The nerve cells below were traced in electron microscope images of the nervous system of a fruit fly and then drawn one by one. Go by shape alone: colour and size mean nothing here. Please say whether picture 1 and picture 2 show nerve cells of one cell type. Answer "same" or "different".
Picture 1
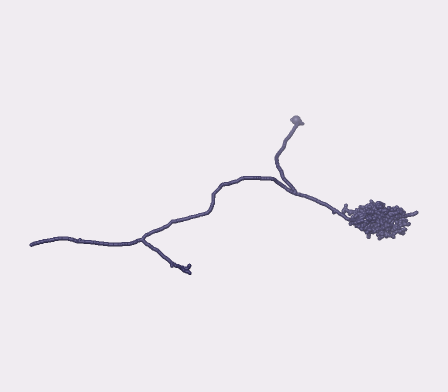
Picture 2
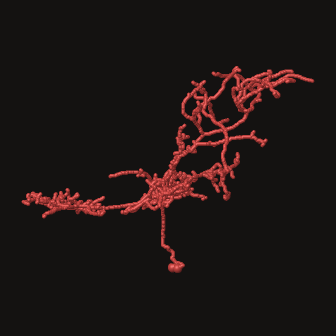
different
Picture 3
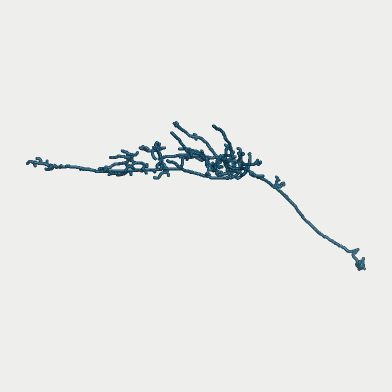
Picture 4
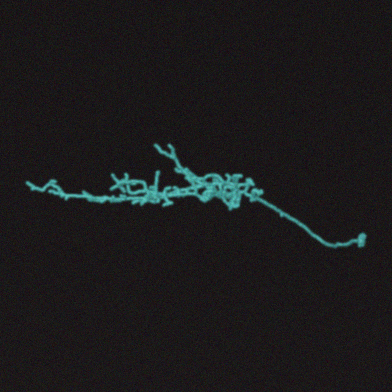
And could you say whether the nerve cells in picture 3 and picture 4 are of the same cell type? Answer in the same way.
same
